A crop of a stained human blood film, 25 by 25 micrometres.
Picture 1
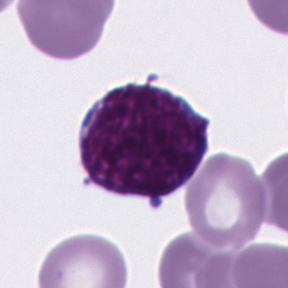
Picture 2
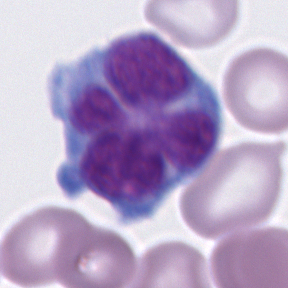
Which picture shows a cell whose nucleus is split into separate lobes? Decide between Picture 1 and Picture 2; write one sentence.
The cell of picture 2 has its nucleus split into distinct segments.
